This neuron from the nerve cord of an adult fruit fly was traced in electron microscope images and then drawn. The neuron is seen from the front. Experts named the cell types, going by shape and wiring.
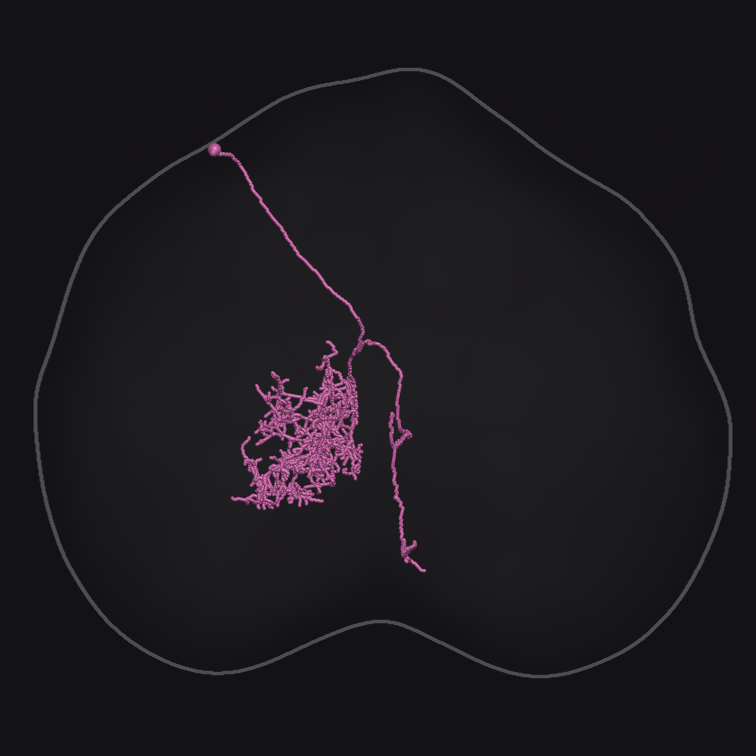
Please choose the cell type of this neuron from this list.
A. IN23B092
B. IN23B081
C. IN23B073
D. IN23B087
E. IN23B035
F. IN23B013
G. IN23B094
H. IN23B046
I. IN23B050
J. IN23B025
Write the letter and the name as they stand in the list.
A. IN23B092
